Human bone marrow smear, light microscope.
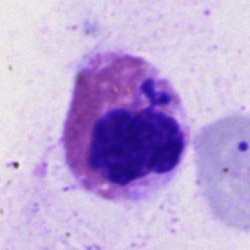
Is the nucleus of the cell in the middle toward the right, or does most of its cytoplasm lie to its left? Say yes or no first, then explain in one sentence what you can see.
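Yes. The main nucleus is a lobulated, irregular mass lying in the lower right part of the cell.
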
